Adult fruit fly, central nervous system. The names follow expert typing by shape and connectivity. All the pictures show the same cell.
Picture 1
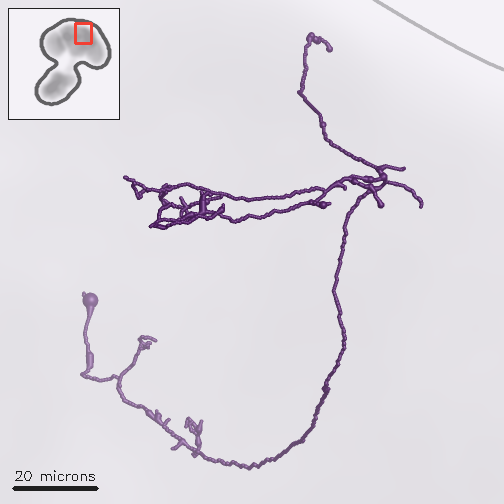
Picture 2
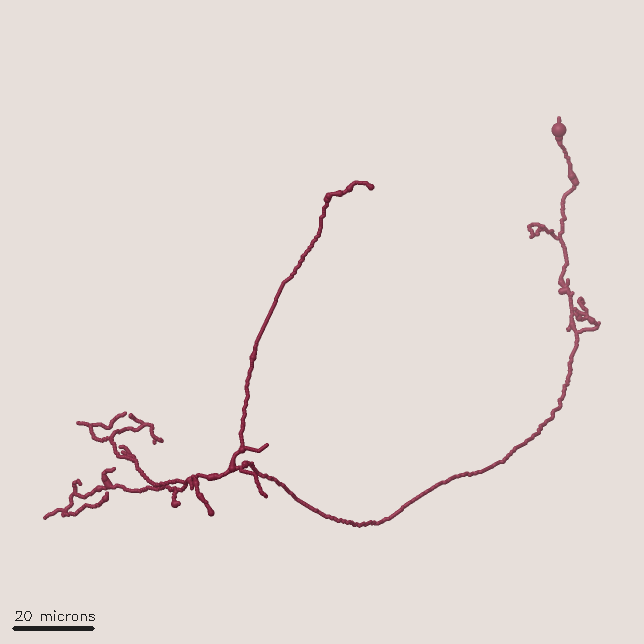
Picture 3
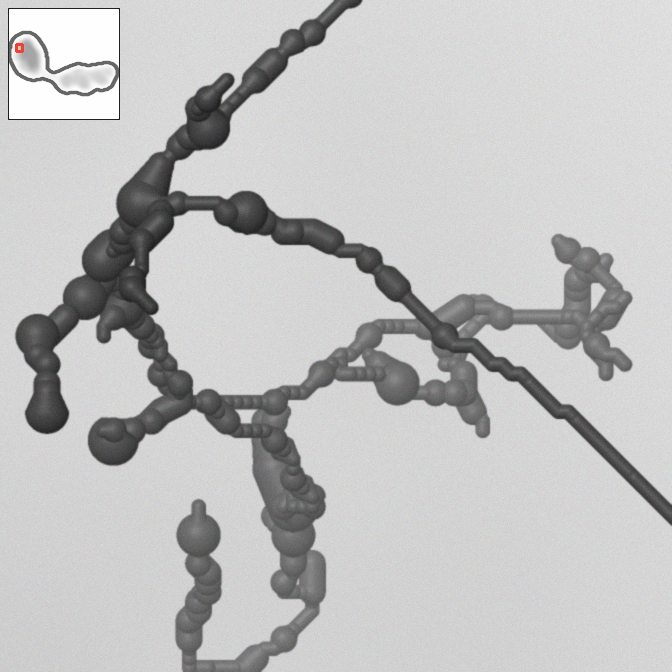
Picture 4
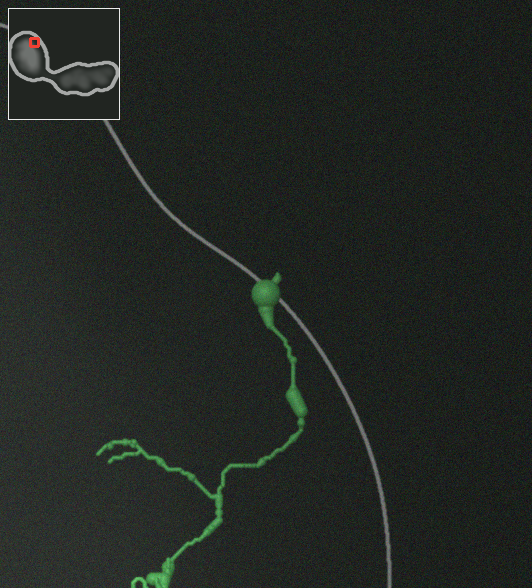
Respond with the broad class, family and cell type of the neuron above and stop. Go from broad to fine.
central-brain intrinsic neuron; class Kenyon Cell; KCa'b'-ap1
